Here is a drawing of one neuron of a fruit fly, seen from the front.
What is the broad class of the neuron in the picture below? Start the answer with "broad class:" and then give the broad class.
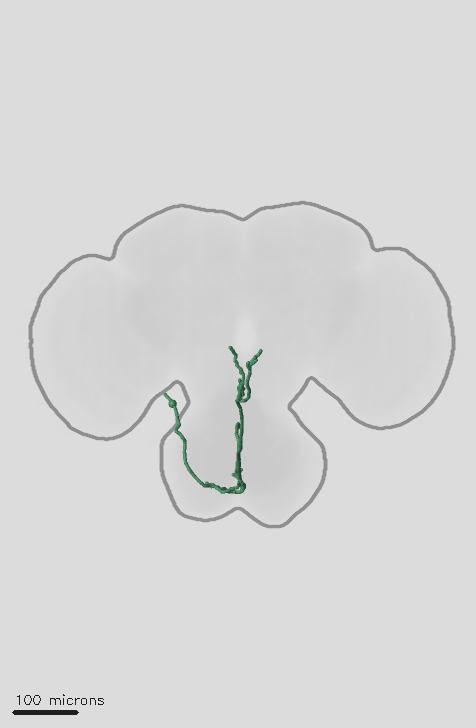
broad class: sensory neuron ascending to the brain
